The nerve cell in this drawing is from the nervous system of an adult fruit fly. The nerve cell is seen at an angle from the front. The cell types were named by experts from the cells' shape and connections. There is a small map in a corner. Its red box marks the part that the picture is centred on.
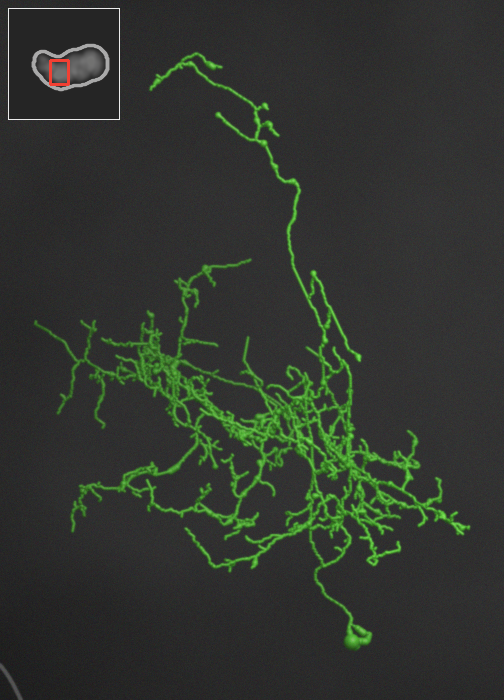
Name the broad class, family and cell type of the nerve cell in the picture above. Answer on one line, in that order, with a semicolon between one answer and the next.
nerve-cord intrinsic neuron; hemilineage 00A; IN00A035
